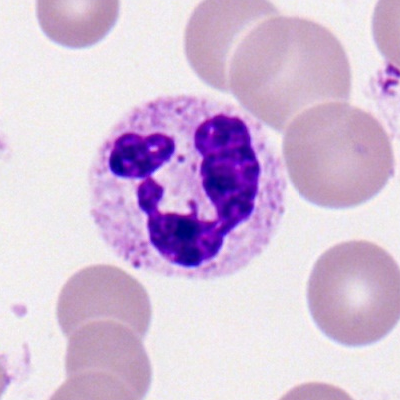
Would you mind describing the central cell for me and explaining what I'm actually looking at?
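In this cell the outline is round and smooth. No nucleoli can be made out in the nucleus. The cytoplasm is plentiful and pale pinkish-lilac, with fine lilac granules scattered throughout it. Name: segmented neutrophil.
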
